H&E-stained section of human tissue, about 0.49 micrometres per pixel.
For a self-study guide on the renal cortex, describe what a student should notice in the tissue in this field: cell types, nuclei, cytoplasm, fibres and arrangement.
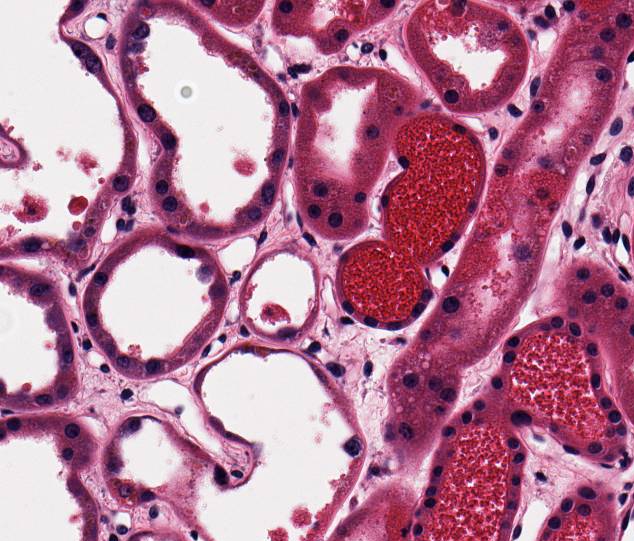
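Closely packed tubules, cut in cross and oblique section; only narrow strips of stroma between them. Lining a single layer of cells, nuclei round, dark-purple. Left half: wide, mostly empty lumens, low thin epithelium. Right: lining cells with abundant pink cytoplasm.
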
